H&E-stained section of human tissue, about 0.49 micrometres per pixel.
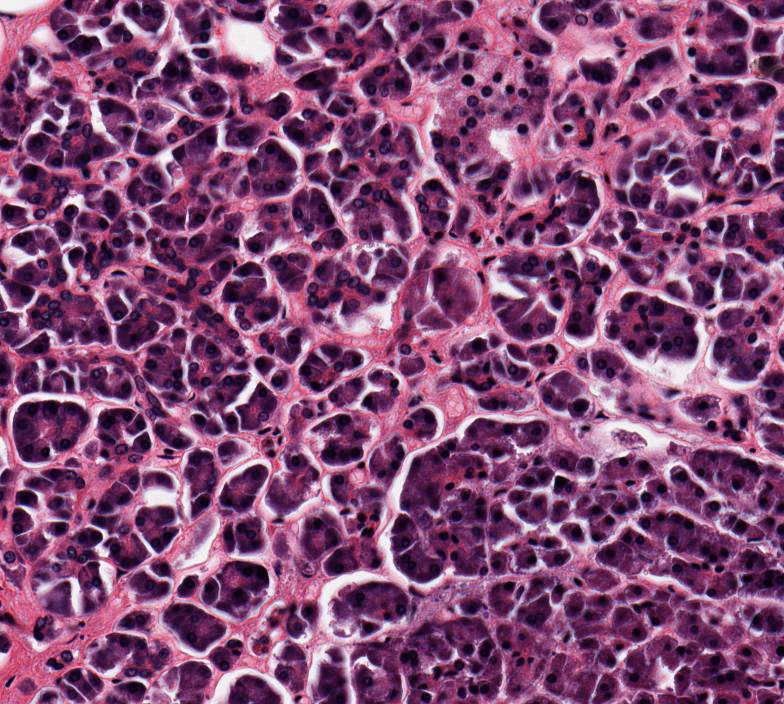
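Pancreas, haematoxylin and eosin. Thin pink strands of connective tissue pass between the acini, dividing them into small groups. Note the deeply purple-staining cytoplasm of the acinar cells and their round, dark nuclei. No fat cells are present anywhere in the field.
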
